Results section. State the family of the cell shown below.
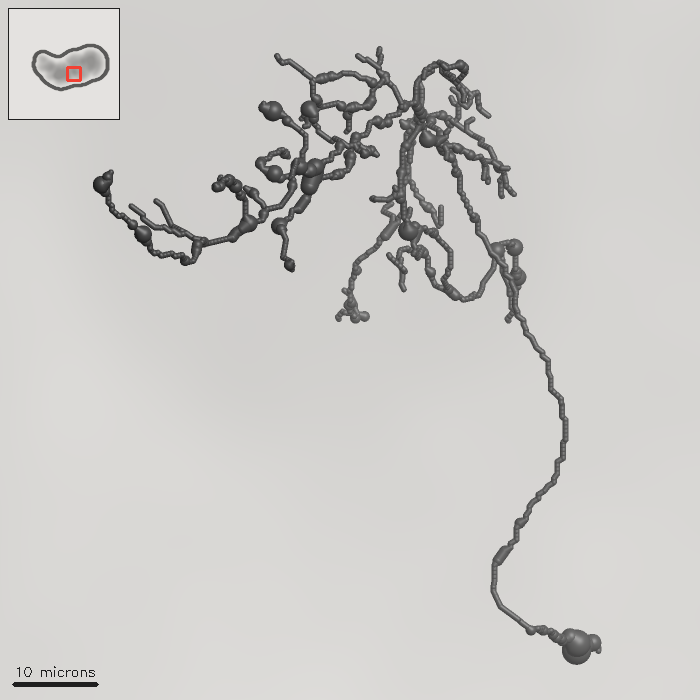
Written: hemilineage LB3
